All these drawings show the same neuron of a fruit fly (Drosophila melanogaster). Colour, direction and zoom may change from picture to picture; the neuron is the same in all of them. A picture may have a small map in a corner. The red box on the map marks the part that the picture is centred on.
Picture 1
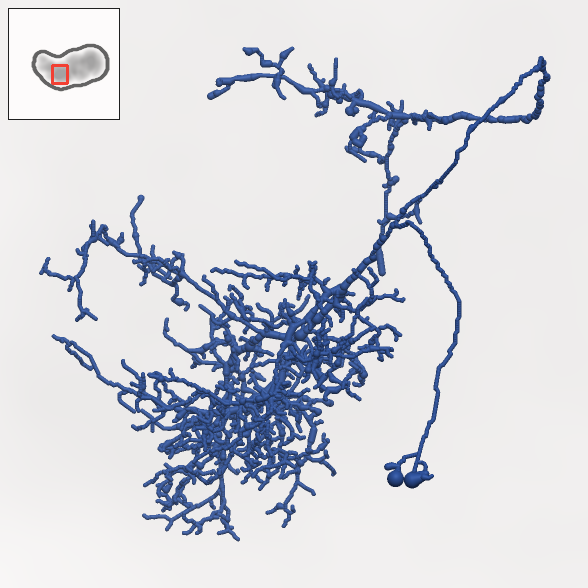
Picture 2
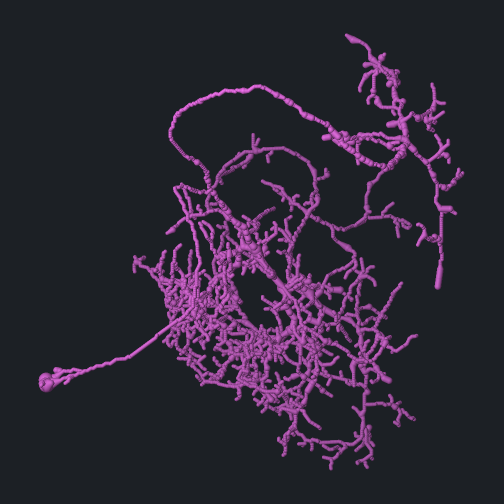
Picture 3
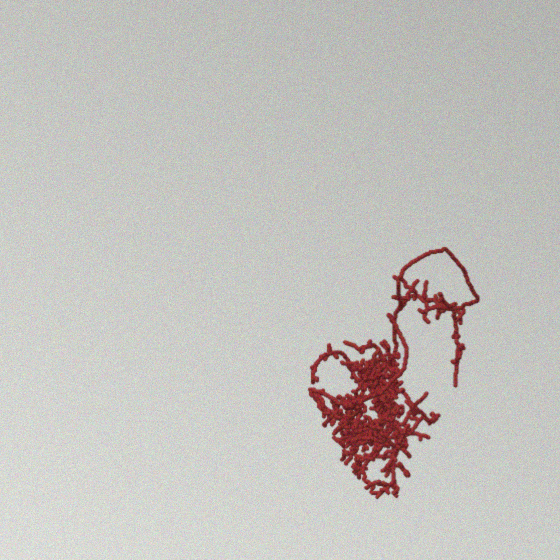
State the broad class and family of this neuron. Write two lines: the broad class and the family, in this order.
nerve-cord intrinsic neuron
hemilineage 16B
